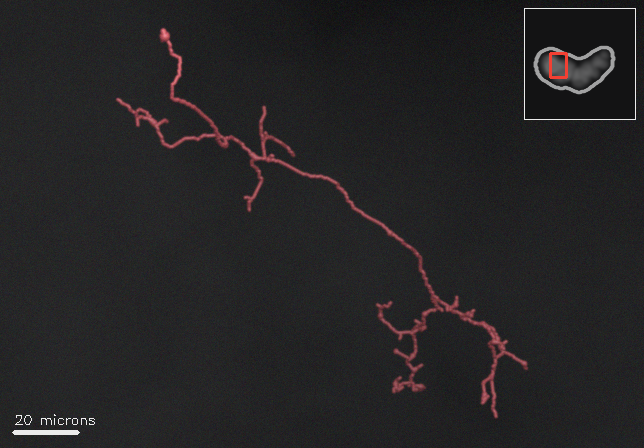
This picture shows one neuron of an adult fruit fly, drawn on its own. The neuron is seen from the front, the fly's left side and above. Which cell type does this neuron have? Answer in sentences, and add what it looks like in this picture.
Its cell type is PS008_a1. This is a central-brain intrinsic neuron. Its cell body lies at the upper left of the picture. By the scale bar it is about 130 microns wide in this view.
